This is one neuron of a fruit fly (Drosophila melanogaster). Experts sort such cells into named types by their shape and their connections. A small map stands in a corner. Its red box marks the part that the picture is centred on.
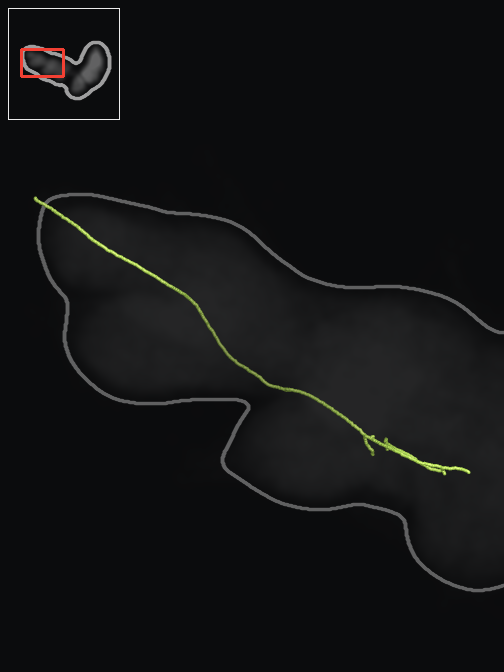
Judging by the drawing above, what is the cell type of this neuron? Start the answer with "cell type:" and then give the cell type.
cell type: SNpp01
